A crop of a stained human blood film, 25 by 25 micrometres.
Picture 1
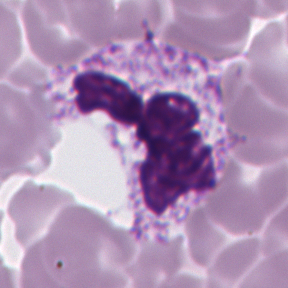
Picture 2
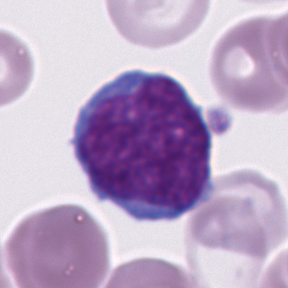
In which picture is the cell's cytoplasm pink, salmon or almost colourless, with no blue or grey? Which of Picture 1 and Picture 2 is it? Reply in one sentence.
A cell whose cytoplasm is pink or nearly colourless, with no blue or grey, is seen in picture 1.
